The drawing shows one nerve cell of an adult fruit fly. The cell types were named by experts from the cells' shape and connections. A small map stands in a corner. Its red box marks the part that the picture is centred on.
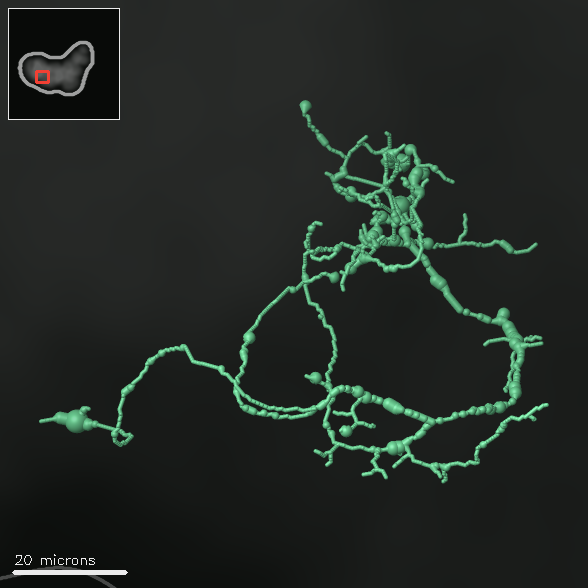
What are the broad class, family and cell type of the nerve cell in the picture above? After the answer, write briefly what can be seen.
This is a central-brain intrinsic neuron. Its family is hemilineage WEDa1. It is of cell type AMMC015. The cell body is at the lower left of the picture. From left to right in the picture it spans about 90 microns. Dozens of branch ends can be seen.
